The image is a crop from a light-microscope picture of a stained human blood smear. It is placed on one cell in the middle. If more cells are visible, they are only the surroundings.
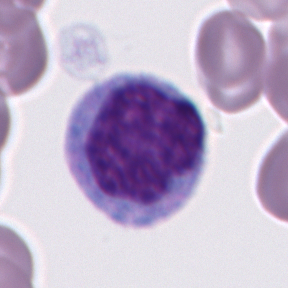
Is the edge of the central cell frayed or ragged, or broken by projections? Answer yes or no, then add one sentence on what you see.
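No. The cell's outline is smooth, without bumps or projections.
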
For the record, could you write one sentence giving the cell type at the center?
The middle of this crop is occupied by a monocyte.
